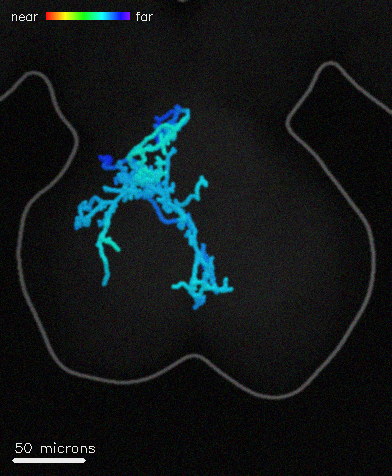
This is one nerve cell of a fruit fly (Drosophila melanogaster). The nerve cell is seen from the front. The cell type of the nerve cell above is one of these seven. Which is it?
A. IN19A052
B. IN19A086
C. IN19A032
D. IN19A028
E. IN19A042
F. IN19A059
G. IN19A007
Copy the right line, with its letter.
C. IN19A032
